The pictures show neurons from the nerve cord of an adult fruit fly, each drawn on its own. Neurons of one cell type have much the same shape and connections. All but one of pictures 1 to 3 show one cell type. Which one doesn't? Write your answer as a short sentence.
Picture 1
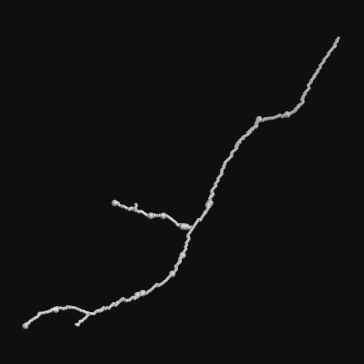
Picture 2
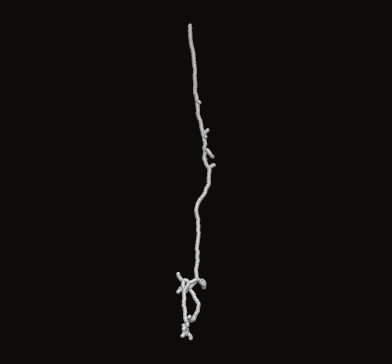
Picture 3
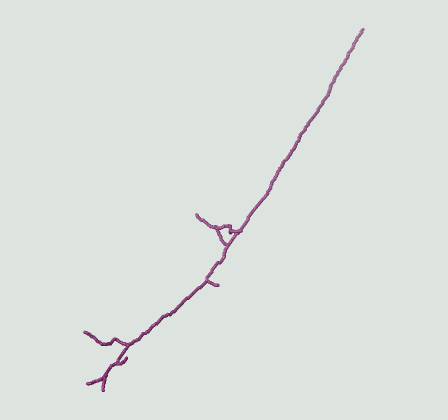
Picture 2 shows a neuron of another cell type.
